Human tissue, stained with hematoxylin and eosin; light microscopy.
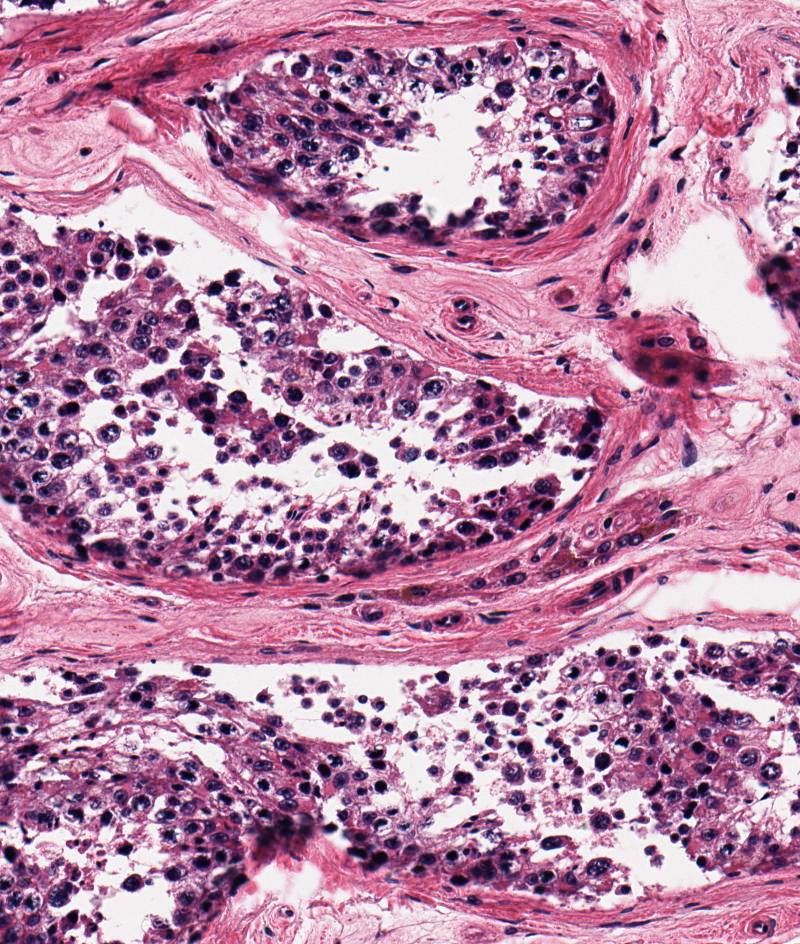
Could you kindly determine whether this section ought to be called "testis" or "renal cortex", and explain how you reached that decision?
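Testis. Three elongated tubular units lie stacked one above another, separated by bands of fibrous stroma. Each tubule holds many layers of loosely packed round cells, not a single lining layer. Many are large, with round nuclei, visible nucleoli and pale cytoplasm; many smaller cells with dense, dark, compact nuclei lie scattered among them.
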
